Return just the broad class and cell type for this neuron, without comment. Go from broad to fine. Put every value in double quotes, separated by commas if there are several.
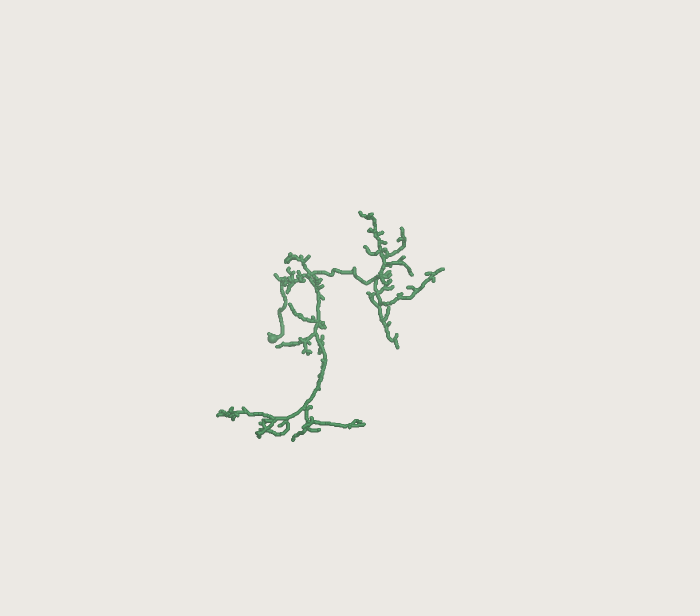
"central-brain intrinsic neuron", "IB096"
